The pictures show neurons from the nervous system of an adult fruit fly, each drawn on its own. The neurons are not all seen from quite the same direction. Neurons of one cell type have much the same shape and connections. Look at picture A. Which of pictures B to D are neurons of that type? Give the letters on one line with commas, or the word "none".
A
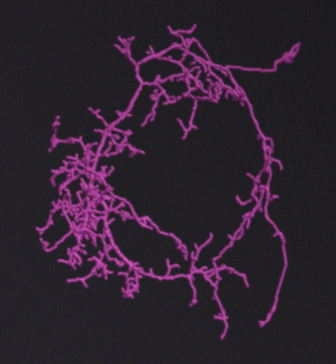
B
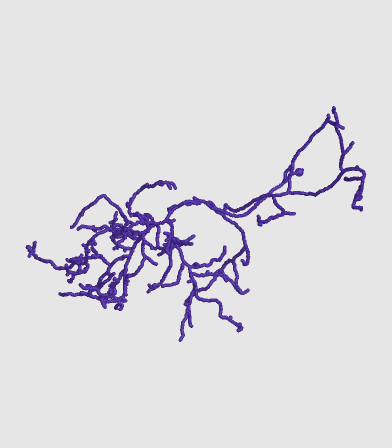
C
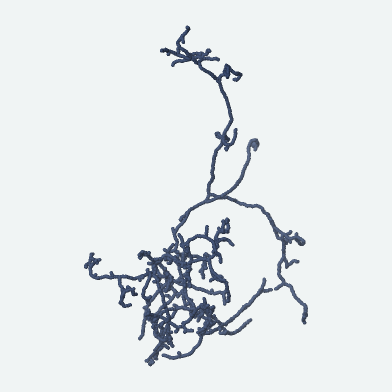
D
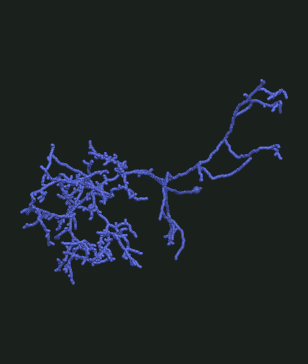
none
